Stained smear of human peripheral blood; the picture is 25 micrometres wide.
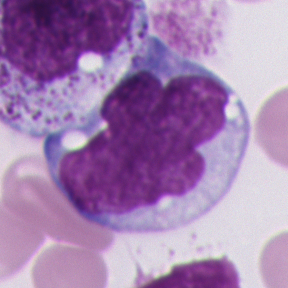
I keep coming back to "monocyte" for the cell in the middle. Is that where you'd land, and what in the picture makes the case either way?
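Look at the few small clear vacuoles near the cell edge, and at the nucleus, where no nucleoli are visible.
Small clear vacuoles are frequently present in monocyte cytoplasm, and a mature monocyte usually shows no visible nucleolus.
So yes, monocyte fits. The cytoplasm is pale greyish blue and lacks coarse purple granules.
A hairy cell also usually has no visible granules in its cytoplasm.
That point would therefore suit either name. The coarse purple granules at the upper left belong to another cell that touches this one.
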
